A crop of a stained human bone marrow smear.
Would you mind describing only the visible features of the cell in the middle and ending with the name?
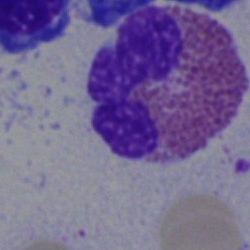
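Look first at the outline: it is roughly round. Now find the nucleus, which sits in the left part of the cell; you won't see any nucleoli in it. Then notice the granules in the cytoplasm, which are coarse and distinct. What you are looking at is an eosinophil.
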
